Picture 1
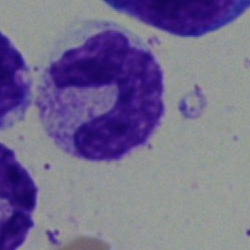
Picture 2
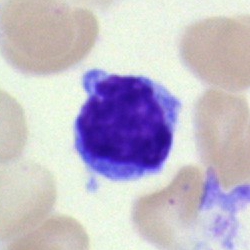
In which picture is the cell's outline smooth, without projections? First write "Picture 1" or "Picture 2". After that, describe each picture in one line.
Picture 1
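Picture 1: The cell outline is roughly round and smooth.
Picture 2: A small rounded bleb of cytoplasm bulges out at the upper left of the cell.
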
